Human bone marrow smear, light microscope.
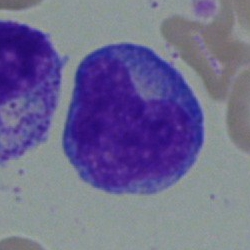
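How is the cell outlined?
Round to slightly oval, with a smooth edge.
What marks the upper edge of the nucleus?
A deep notch cut into it.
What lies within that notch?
A paler patch of cytoplasm toward the upper right; no vacuoles are seen in the cytoplasm.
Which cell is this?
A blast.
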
